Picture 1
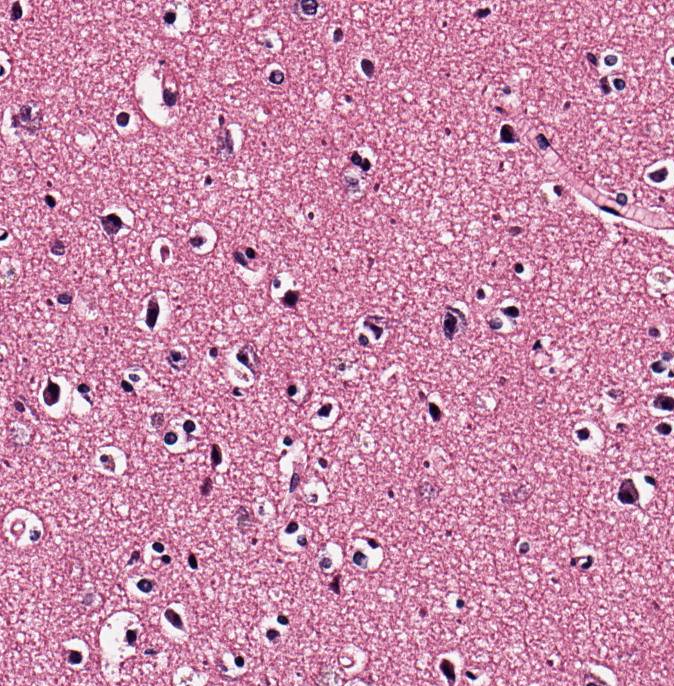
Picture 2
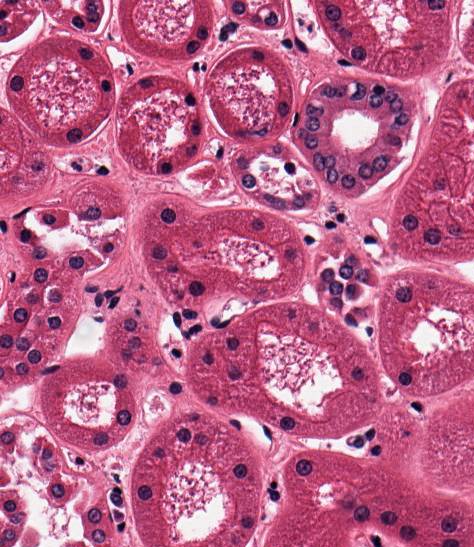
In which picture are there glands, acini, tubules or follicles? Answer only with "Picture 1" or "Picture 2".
Picture 2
